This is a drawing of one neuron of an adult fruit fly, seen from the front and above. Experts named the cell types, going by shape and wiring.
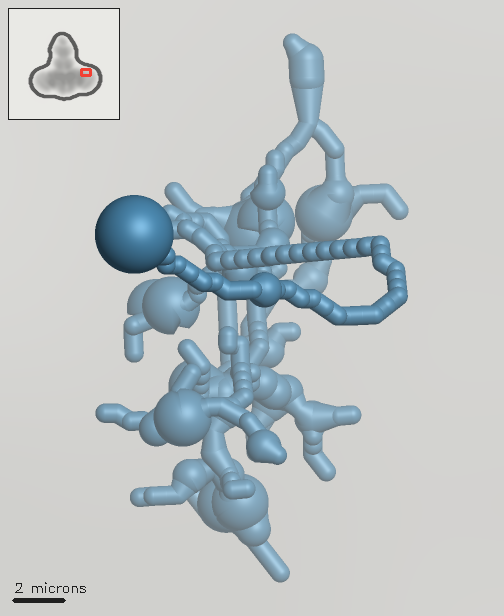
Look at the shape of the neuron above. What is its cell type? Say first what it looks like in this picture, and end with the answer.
Its cell body lies on the left of the picture. By the scale bar it is about 20 microns tall in this view. Its broad class is optic-lobe intrinsic neuron. It is of cell type Dm2.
